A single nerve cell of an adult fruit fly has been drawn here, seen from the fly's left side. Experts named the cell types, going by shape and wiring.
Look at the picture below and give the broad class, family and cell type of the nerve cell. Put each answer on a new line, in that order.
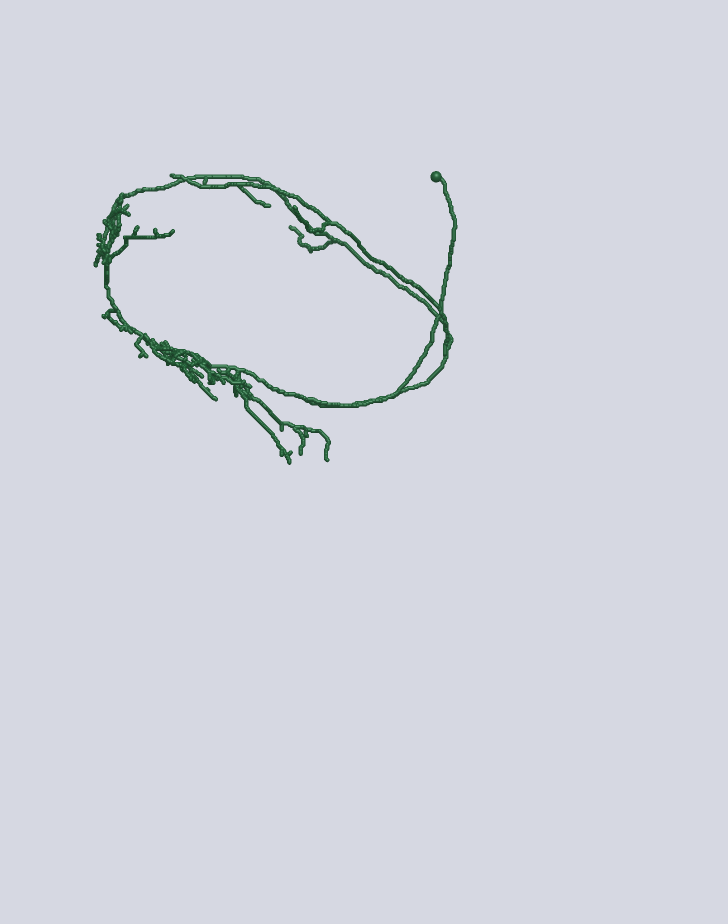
central-brain intrinsic neuron
hemilineage DM1_antero_dorsal
CRE086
